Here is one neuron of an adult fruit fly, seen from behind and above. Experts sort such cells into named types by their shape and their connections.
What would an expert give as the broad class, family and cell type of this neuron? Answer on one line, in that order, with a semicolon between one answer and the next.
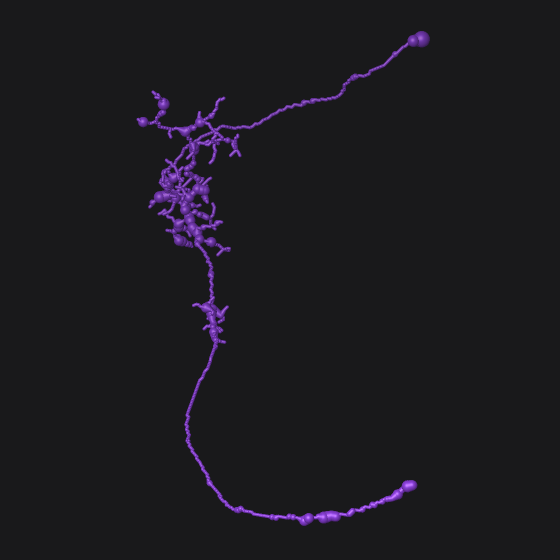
optic-lobe intrinsic neuron; Tm; Tm4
